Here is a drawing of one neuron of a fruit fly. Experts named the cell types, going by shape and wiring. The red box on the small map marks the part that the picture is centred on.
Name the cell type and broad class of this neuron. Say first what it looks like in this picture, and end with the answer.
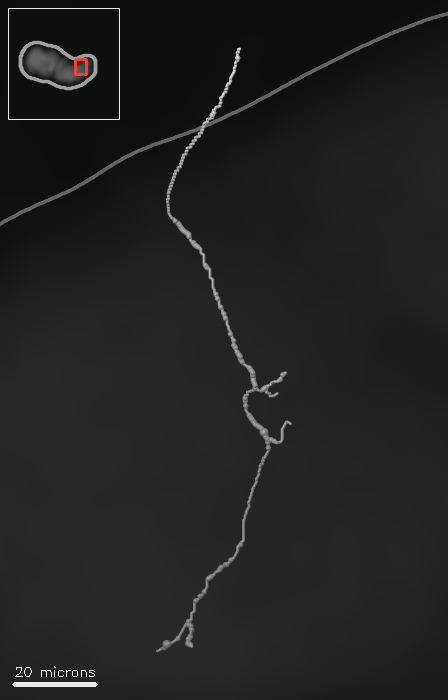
No cell body is drawn. From top to bottom in the picture it spans about 150 microns. There are a dozen or fewer branch ends. It is of cell type SNxx22. Its broad class is sensory neuron entering the nerve cord.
